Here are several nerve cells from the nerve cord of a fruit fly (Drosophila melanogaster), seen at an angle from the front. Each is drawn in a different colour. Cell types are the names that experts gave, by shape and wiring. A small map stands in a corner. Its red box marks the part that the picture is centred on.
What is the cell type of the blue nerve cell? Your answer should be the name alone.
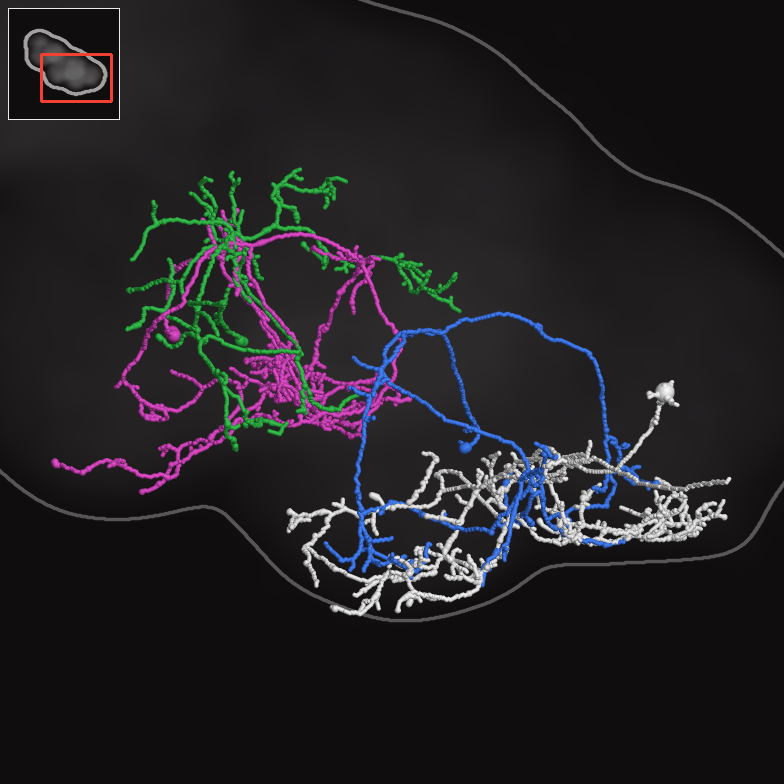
IN12B081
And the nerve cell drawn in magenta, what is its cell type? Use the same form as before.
IN12B029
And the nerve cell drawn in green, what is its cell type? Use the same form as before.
IN12B075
